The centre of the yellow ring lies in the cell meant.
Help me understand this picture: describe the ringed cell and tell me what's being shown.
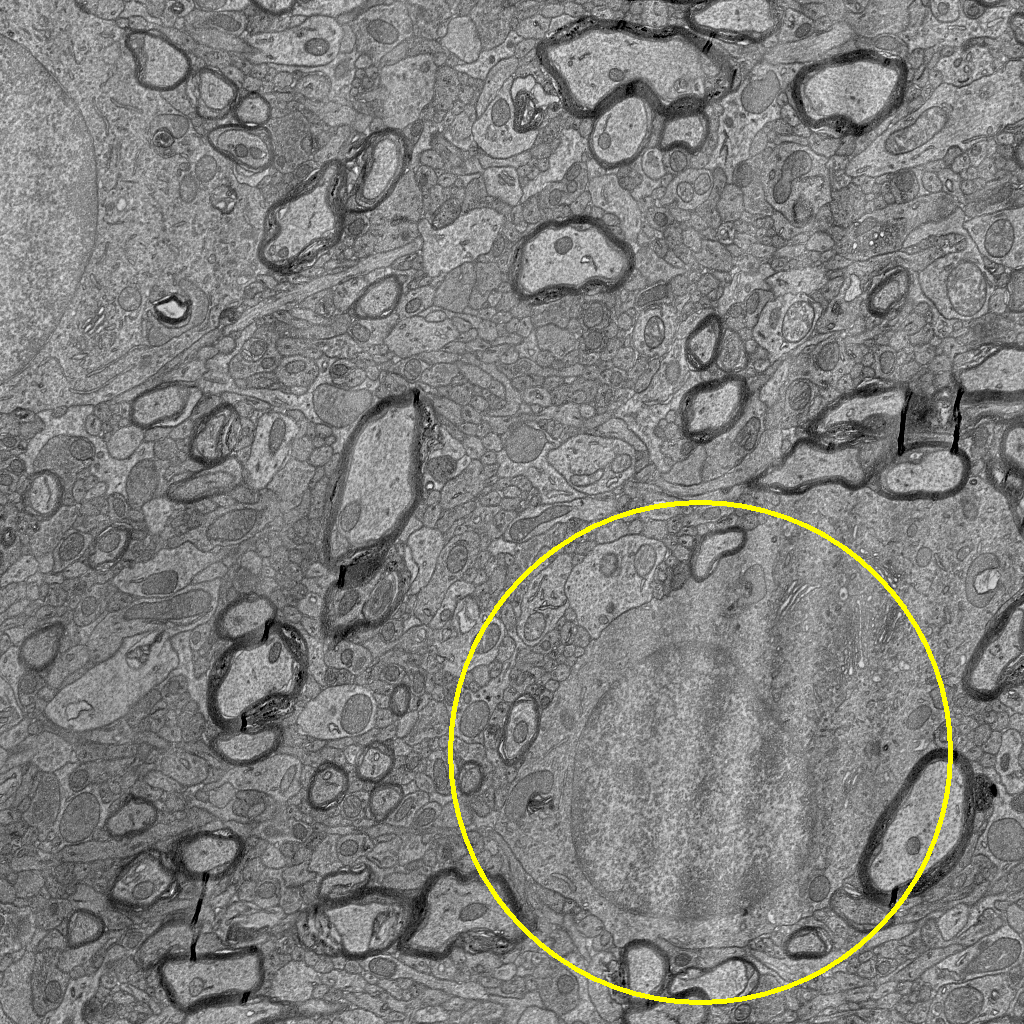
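Nucleus: large oval, taller than wide. Envelope smooth, no deep folds. Chromatin pale, finely even; no thick dark band along envelope. Cytoplasm widest on upper right of nucleus. Cell: oligodendrocyte.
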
